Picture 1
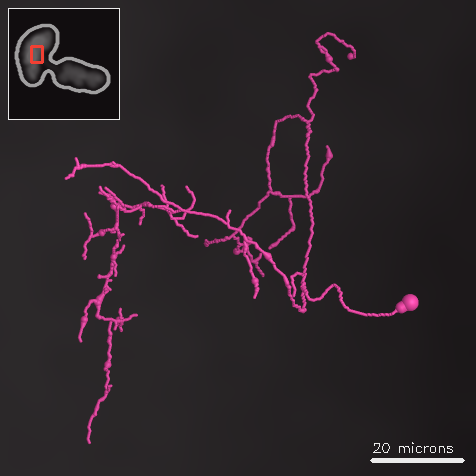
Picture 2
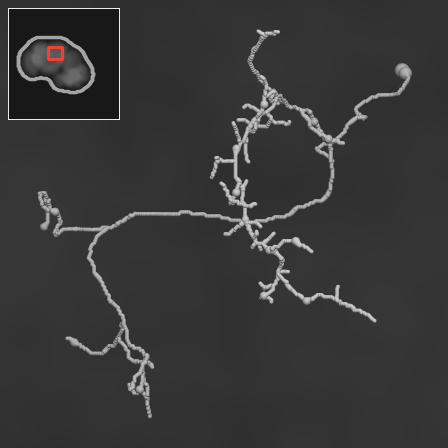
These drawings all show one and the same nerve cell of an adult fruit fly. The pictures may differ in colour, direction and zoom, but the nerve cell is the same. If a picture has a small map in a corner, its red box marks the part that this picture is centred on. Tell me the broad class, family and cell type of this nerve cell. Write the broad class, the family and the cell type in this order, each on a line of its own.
central-brain intrinsic neuron
hemilineage PSp3
CB1876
